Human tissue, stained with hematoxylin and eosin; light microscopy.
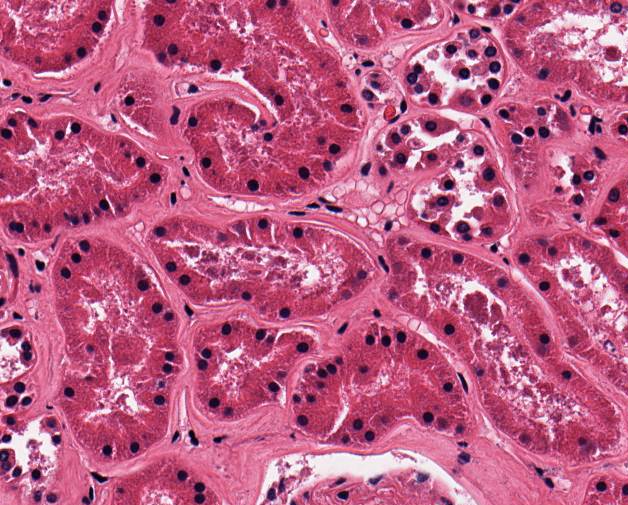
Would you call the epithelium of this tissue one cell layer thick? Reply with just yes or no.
Yes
